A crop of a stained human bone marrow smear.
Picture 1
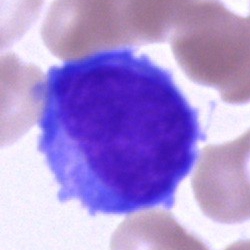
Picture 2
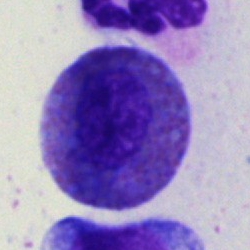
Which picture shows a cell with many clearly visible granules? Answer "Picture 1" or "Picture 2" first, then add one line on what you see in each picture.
Picture 2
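In picture 1: No granules can be seen in the cytoplasm.
In picture 2: Fine reddish-purple granules are scattered through the cytoplasm.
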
